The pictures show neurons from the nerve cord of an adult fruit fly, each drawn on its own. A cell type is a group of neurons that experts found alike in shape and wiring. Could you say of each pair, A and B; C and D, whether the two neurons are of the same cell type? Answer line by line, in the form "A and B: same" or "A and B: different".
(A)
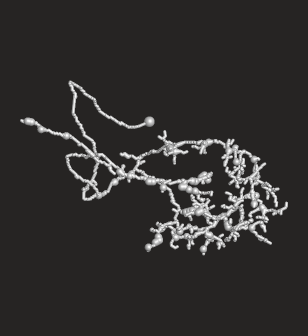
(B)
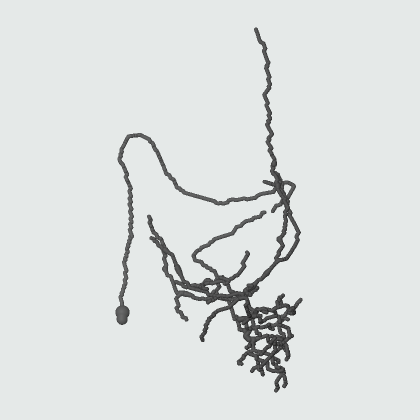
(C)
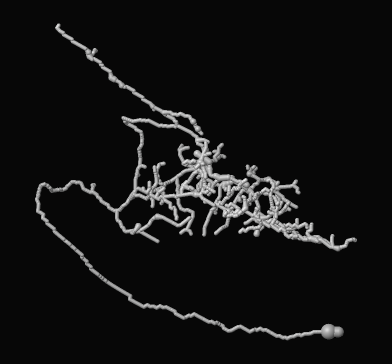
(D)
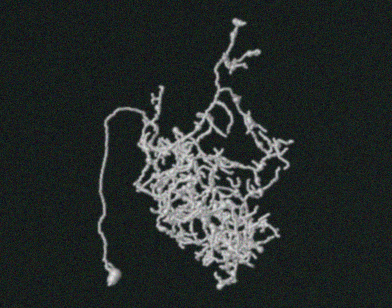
A and B: same
C and D: different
